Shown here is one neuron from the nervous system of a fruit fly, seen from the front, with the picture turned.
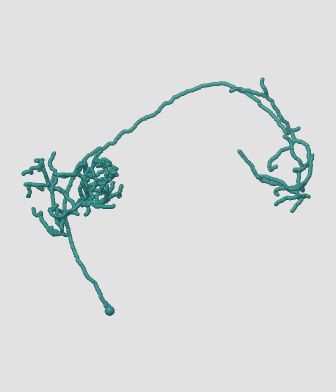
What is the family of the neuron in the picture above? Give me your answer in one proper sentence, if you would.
By its family, the neuron is hemilineage ALlv1.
